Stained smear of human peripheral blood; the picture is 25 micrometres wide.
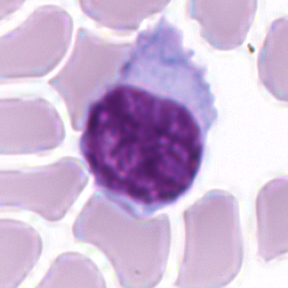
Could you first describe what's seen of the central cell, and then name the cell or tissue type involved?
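Pale greyish blue cytoplasm, free of distinct granules, contains no vacuoles. In the nucleus, the chromatin is dark purple and coarsely clumped, with paler streaks between the clumps. Plasma cell is the name for this cell.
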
